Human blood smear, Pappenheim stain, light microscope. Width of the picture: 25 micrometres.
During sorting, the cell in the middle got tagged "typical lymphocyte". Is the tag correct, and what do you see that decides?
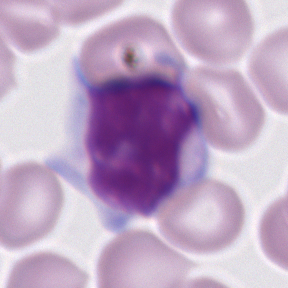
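Yes, typical lymphocyte suits this one. The deciding point is colour: the visible cytoplasm is pale blue.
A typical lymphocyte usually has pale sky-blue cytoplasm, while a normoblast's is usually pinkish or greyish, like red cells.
That blue speaks for typical lymphocyte and against normoblast. No granules show in the cytoplasm, and the nucleus measures about 12 by 10 micrometres. The small dark dot sits on a red cell overlapping the top of the cell.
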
